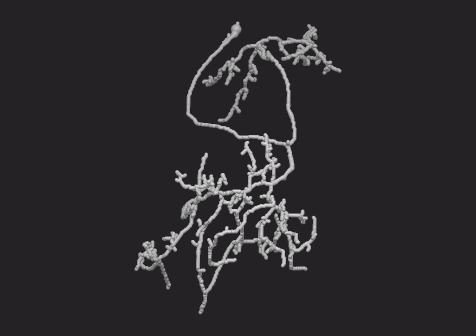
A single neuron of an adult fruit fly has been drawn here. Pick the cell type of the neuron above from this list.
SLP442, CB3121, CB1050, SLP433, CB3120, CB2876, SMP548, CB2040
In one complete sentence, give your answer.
It is as CB3121 that this neuron is typed.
